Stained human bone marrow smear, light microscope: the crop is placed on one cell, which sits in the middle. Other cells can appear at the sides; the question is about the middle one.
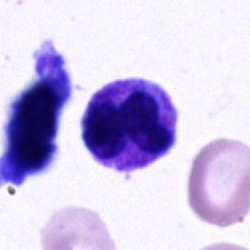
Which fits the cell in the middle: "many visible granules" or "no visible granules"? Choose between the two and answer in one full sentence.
What the cytoplasm holds is many visible granules.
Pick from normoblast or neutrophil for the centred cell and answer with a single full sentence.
Looking at the middle of the crop, the cell there is a neutrophil.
